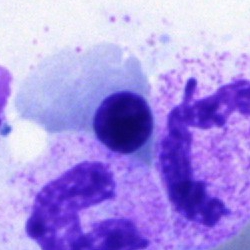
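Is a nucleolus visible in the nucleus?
No, none can be seen.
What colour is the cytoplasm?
Pale grey-blue.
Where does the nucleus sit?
Eccentrically, toward the lower right, so most of the cytoplasm extends up and to the left of an outline that is irregular rather than smoothly round.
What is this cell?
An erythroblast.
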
